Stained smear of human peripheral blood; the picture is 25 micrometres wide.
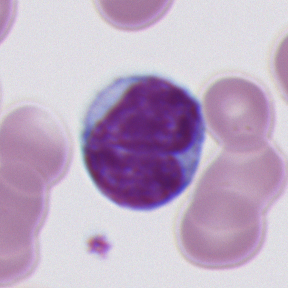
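Typical lymphocyte, the central cell in a stained smear of human peripheral blood. A deep horizontal cleft splits its nucleus into an upper and a lower part. The chromatin is dark purple and coarsely condensed, and no nucleoli are visible. The cytoplasm contains no visible granules.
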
